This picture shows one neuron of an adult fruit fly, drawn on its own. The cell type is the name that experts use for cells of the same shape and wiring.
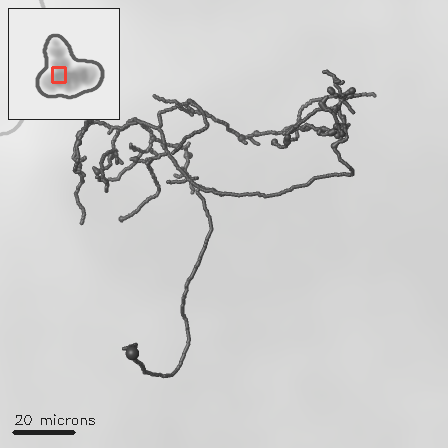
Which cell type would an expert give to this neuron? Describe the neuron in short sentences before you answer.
From top to bottom in the picture it spans about 100 microns. Dozens of branch ends can be seen. It is a central-brain intrinsic neuron. The cell type is LHAV6a7.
